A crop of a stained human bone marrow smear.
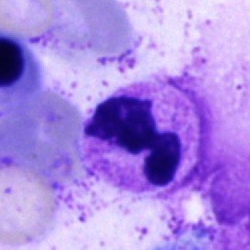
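Segmented neutrophil, the cell in the middle of this stained marrow smear. It has a round, smooth outline. The chromatin is dark and densely clumped, and no nucleoli can be seen in the nucleus.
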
